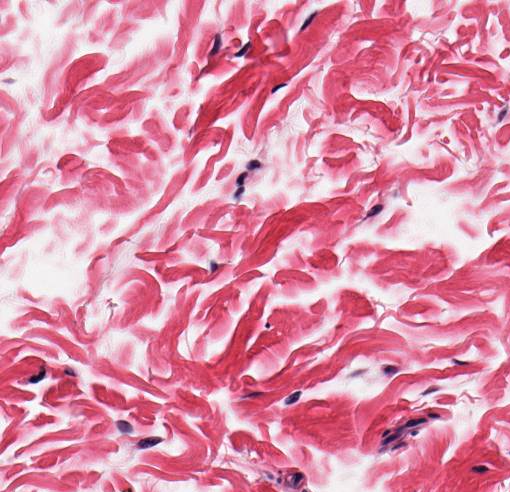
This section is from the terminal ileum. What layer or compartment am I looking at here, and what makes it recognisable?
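Part shown: dense connective tissue. Fibres: thick wavy pink collagen bundles fill the field in many directions, some cut lengthwise as long ribbons, others as short curled or rounded profiles.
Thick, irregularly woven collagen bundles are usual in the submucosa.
Nuclei: few, small, dark blue, mostly elongated or spindle-shaped, lying along the bundle edges.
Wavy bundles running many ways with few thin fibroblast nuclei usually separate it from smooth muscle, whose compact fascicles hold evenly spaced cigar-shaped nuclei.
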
